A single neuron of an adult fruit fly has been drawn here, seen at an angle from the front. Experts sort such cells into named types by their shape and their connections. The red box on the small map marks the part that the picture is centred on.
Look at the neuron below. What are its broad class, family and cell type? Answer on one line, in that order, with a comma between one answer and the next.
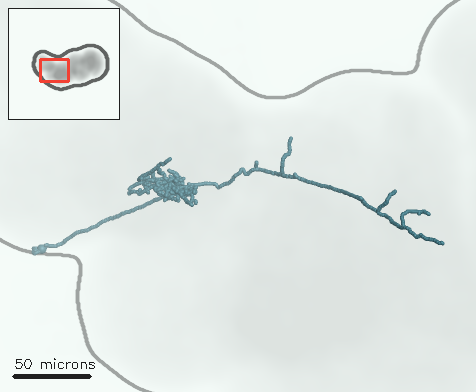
nerve-cord intrinsic neuron, hemilineage 08B, IN08B008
